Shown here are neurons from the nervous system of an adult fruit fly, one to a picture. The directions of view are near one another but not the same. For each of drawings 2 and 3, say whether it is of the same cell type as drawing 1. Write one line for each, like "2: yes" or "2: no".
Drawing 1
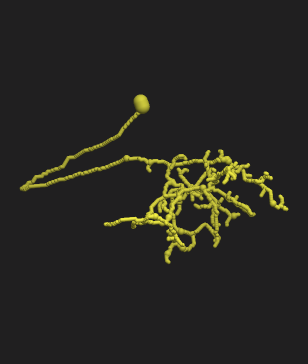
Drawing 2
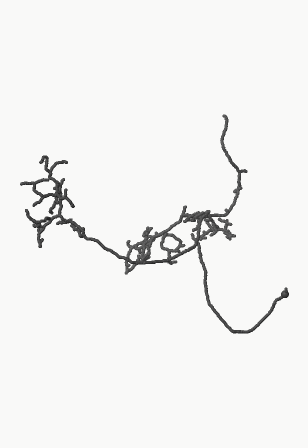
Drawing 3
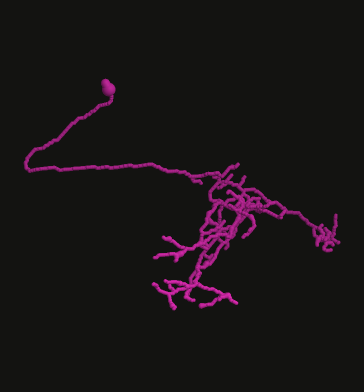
2: no
3: yes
